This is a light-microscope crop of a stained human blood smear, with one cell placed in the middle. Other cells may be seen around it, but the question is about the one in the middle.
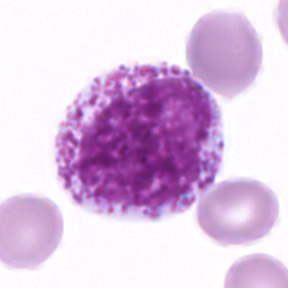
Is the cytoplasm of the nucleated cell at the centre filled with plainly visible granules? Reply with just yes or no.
Yes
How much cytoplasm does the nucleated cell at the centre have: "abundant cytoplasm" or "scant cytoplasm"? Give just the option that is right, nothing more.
Scant cytoplasm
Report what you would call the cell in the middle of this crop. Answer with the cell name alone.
metamyelocyte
